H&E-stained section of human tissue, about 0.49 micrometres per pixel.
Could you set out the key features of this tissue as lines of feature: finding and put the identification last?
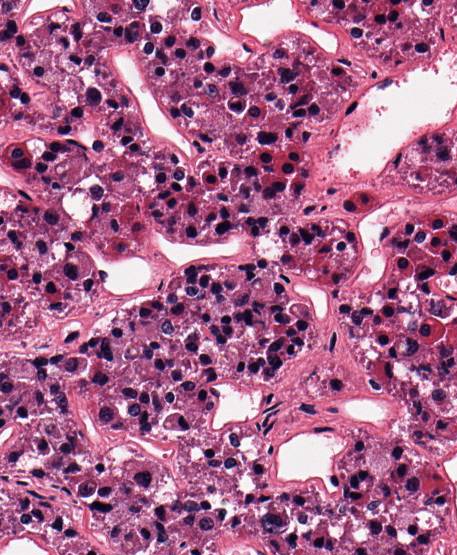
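Pattern: solid nests and sheets, thin fibrous septa, whole field
Scattered cells: dense, deeply eosinophilic cytoplasm, mostly upper and right
Glands: none formed by nest cells, no lumens
Stroma: scant thin pink collagen, few elongated spindle nuclei, best lower centre
Name: pituitary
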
